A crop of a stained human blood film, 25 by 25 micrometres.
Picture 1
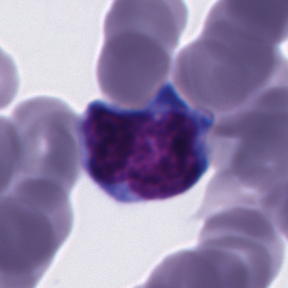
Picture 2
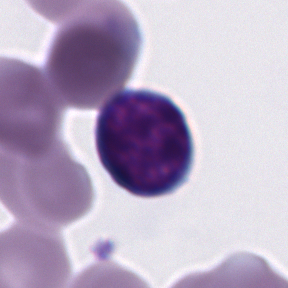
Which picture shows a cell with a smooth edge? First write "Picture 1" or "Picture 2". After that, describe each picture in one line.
Picture 2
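What picture 1 shows: A pointed projection sticks out from the upper right of the cell.
What picture 2 shows: The cell outline is round to slightly oval and smooth.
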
